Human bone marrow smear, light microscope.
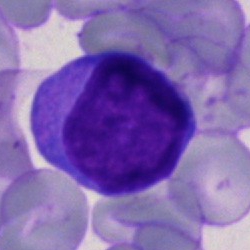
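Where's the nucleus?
It fills most of the cell and sits toward the right side.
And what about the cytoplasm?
Deep blue, with no visible granules, and the rim is widest on the left side.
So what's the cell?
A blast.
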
